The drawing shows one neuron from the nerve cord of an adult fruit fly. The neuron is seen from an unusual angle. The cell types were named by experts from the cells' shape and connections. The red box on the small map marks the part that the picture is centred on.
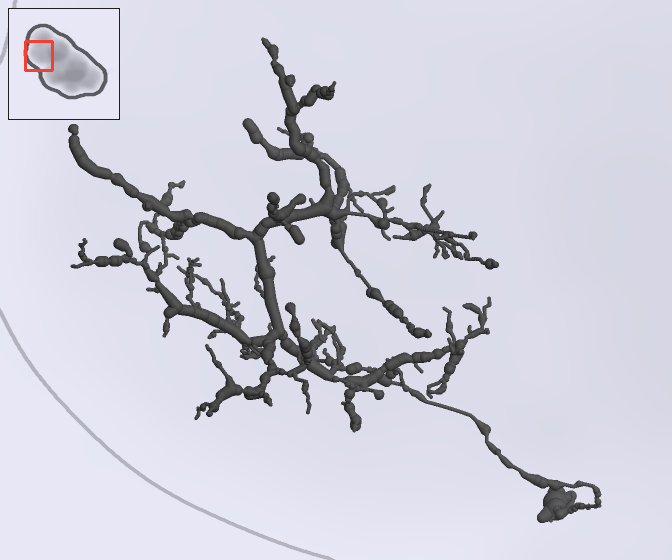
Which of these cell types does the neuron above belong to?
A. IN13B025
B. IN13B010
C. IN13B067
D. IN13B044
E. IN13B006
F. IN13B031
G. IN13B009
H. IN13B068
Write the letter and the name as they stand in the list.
F. IN13B031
